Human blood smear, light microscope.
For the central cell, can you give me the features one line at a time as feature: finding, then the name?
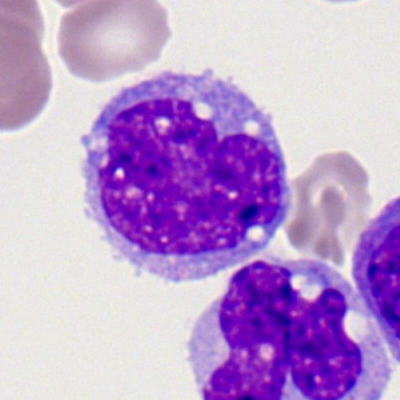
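Nucleus: large, notched at upper right, folded and kidney-like
Chromatin: fine and lacy, not coarsely clumped
Cytoplasm: moderate rim, pale greyish-blue, around the nucleus
Vacuoles: several, small, clear and round, some lying over the nucleus
Identification: monocyte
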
